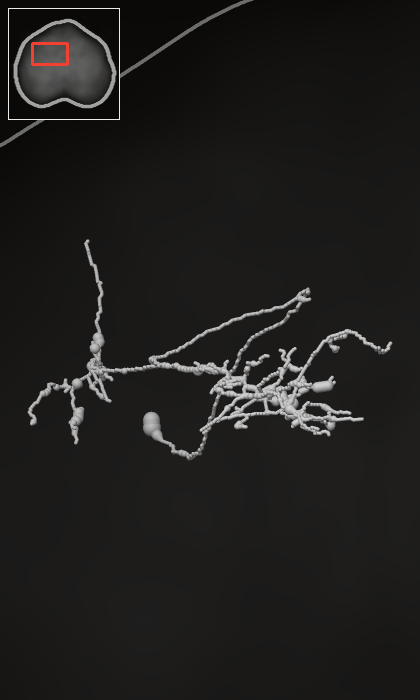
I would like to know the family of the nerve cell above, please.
hemilineage 21A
